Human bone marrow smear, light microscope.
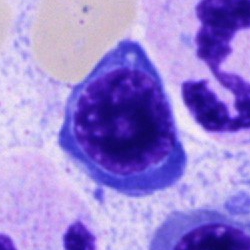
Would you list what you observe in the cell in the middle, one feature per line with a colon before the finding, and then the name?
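Chromatin: dark purple, clumped, many small pale spots
Cytoplasm: deep blue
Cytoplasmic rim: wider at bottom and left than upper right
Cytoplasmic spot: single, small, pale, at top just above nucleus
Name: erythroblast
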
